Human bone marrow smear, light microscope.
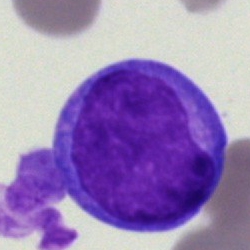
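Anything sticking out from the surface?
Nothing, no blebs and no hair-like projections.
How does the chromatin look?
Fine-textured and evenly spread, not clumped.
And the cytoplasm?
Just a thin rim around the nucleus, with no granules visible.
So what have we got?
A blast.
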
